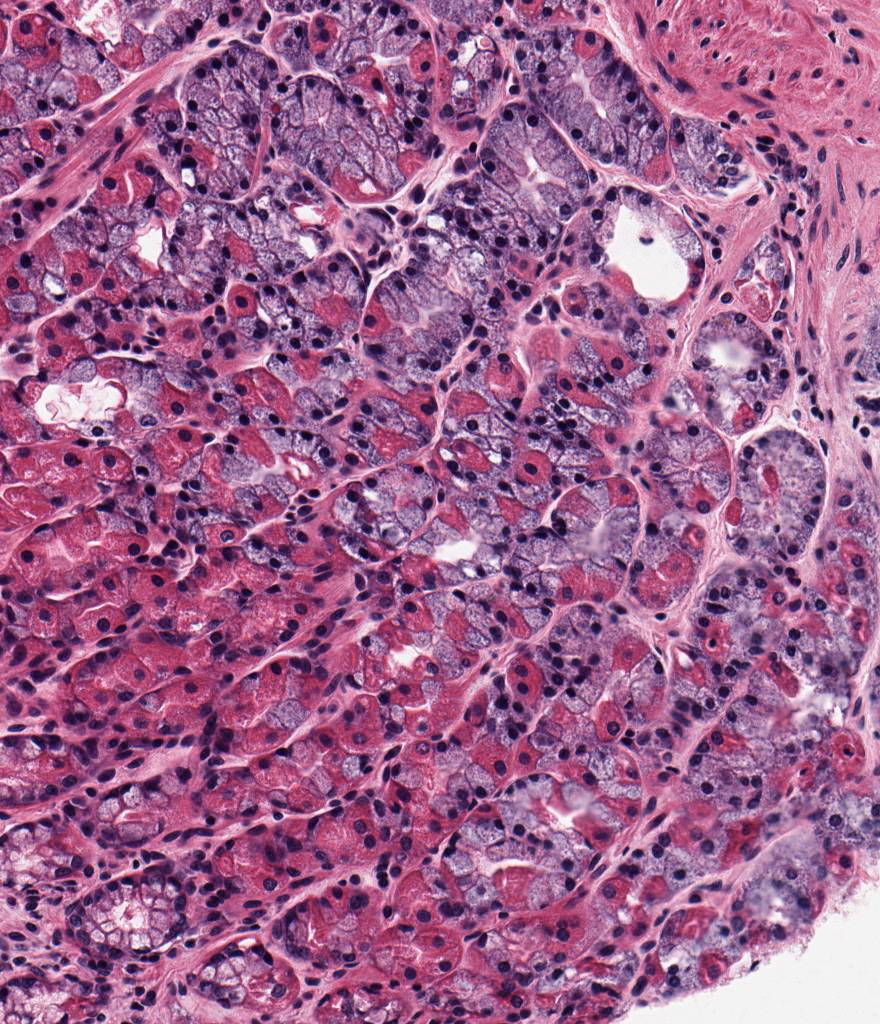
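Stomach: tightly packed glandular units fill the field, with only thin strands of stroma between. Large cells with bright pink cytoplasm and a single round central nucleus are scattered throughout, crowding most in the left half. At lower left, I see a gland cut across, its cells' clear, foamy cytoplasm around a small central lumen.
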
